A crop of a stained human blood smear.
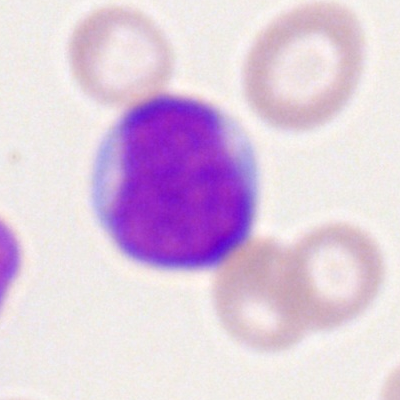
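Myeloblast: the cell in the middle has a round, smooth outline, with the nucleus occupying most of the cell. The cytoplasm is pale blue and contains no granules.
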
